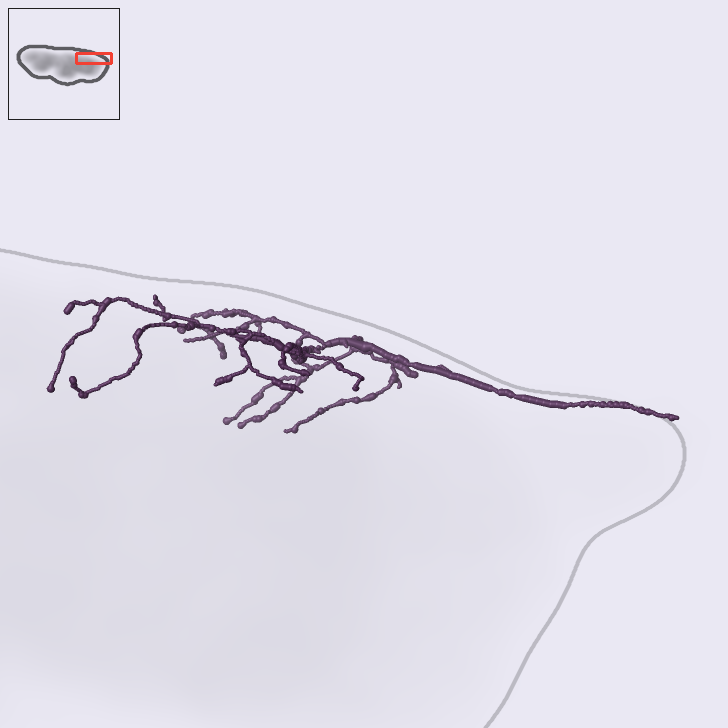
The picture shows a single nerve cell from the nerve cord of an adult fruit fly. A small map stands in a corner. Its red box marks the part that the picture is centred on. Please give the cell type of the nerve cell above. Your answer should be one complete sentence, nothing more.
The nerve cell belongs to cell type DNg78.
